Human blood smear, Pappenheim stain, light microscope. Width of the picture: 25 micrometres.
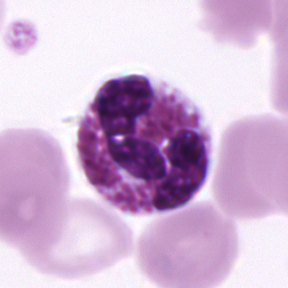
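Eosinophil, about 12 micrometres across, in the middle of a peripheral blood smear. You can see the nucleus is split into three lobes, with dark purple, densely clumped chromatin. The cytoplasm of this eosinophil is packed with coarse, rounded granules, reddish-pink in colour.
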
